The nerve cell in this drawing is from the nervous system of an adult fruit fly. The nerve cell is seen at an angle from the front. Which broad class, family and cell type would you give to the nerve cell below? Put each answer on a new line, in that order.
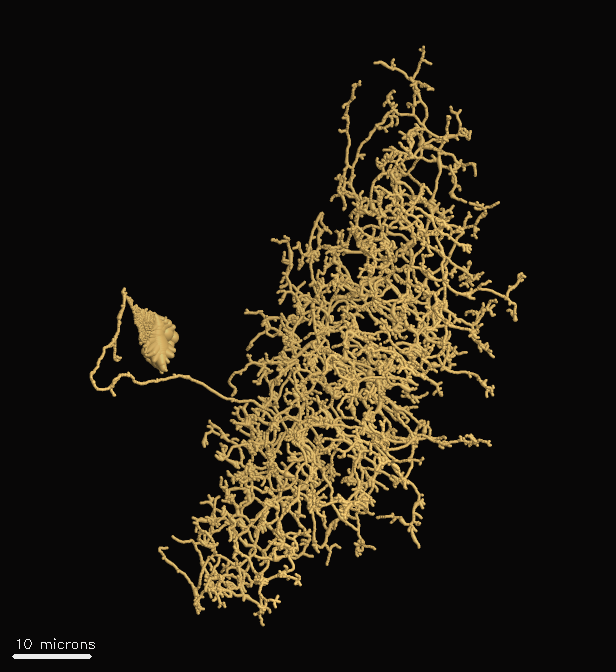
optic-lobe intrinsic neuron
Li
Li17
